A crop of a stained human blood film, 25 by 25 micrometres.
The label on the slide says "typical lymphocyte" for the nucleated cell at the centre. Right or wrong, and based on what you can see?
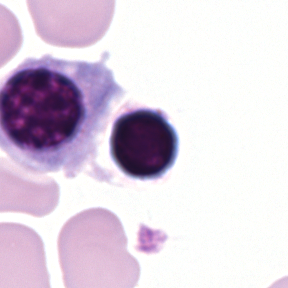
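Look first at the chromatin: it is very dark and densely condensed, with almost no pattern you can make out.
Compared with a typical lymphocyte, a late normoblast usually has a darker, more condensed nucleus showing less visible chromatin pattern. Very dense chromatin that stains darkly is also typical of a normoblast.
So the name typical lymphocyte does not fit; this cell is a normoblast, and its chromatin is what speaks for normoblast and against typical lymphocyte. The rest is simply what you can see: a round outline, a smooth edge without projections, no visible nucleoli, and only a very thin rim of cytoplasm around the nucleus. Immediately to its left lies a larger nucleated cell with pale bluish-grey cytoplasm.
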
